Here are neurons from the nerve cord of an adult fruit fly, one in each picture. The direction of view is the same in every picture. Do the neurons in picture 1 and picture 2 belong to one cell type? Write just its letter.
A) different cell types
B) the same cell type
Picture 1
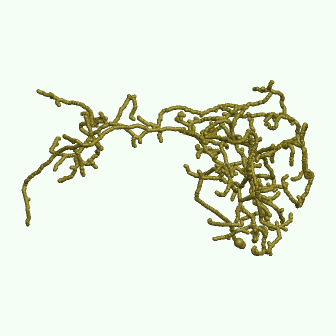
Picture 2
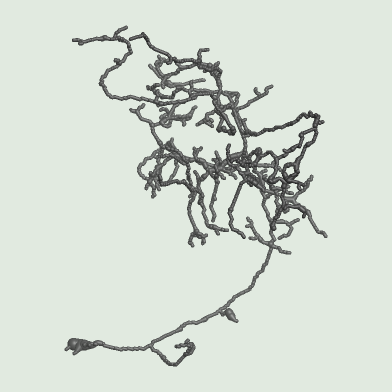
A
